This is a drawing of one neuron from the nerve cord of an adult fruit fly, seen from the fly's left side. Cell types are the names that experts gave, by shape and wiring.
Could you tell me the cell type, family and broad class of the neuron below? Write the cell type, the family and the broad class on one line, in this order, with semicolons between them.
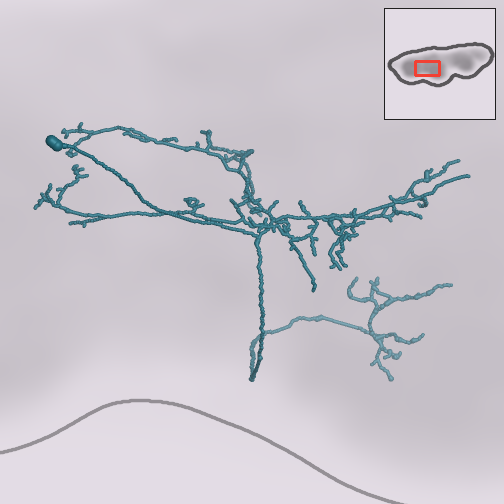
IN01A070; hemilineage 01A; nerve-cord intrinsic neuron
